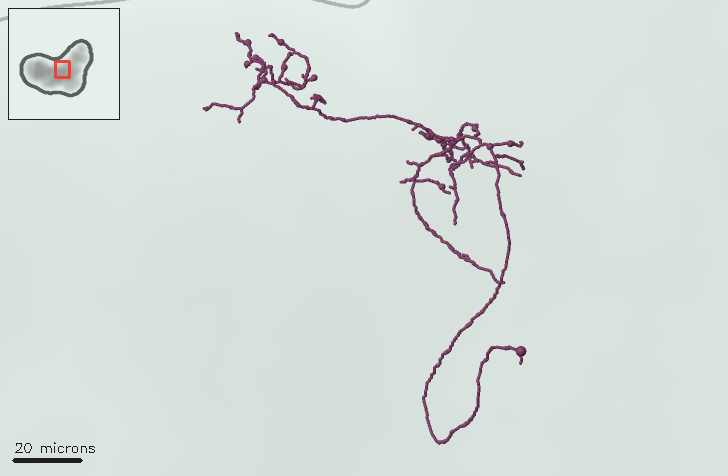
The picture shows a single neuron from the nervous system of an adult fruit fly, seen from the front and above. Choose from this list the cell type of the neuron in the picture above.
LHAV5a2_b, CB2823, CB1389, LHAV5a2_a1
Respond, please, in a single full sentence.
Within the cell type LHAV5a2_a1 sits this neuron.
